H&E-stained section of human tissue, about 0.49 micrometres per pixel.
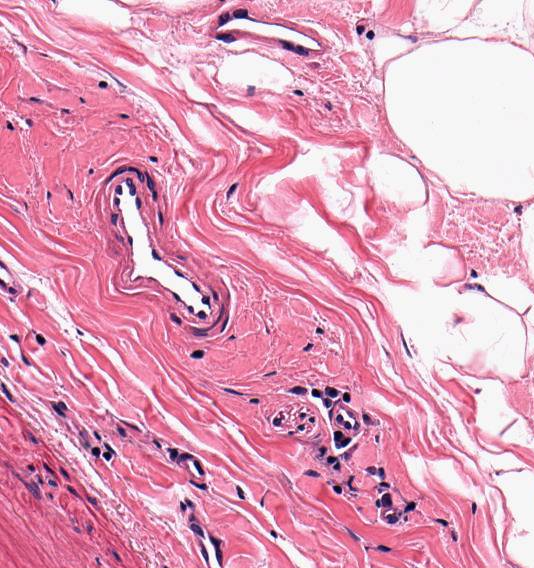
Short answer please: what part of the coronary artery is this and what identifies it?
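That's tunica adventitia.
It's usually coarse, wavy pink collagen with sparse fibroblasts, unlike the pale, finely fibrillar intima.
Here wavy pink bundles cross most of the field from upper left to lower right, small dark nuclei sparse between them.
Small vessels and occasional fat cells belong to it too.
A small vessel with a narrow, elongated, empty lumen sits left of centre in the upper half, and large thin-walled empty fat cells fill the upper right corner.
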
